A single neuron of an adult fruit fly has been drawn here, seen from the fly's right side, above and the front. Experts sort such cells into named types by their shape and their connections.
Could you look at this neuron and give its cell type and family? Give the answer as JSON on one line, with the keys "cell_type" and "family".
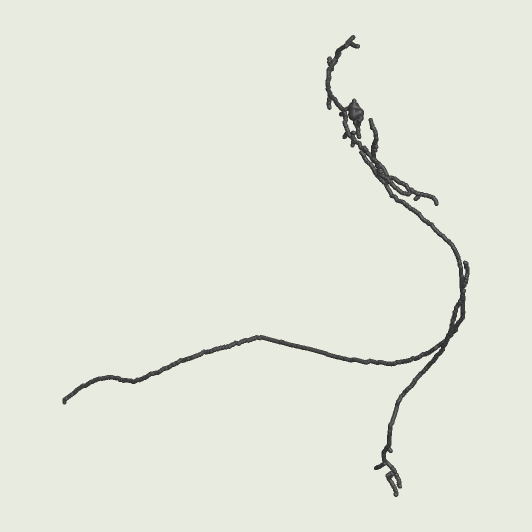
{"cell_type": "PI3", "family": "PI"}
